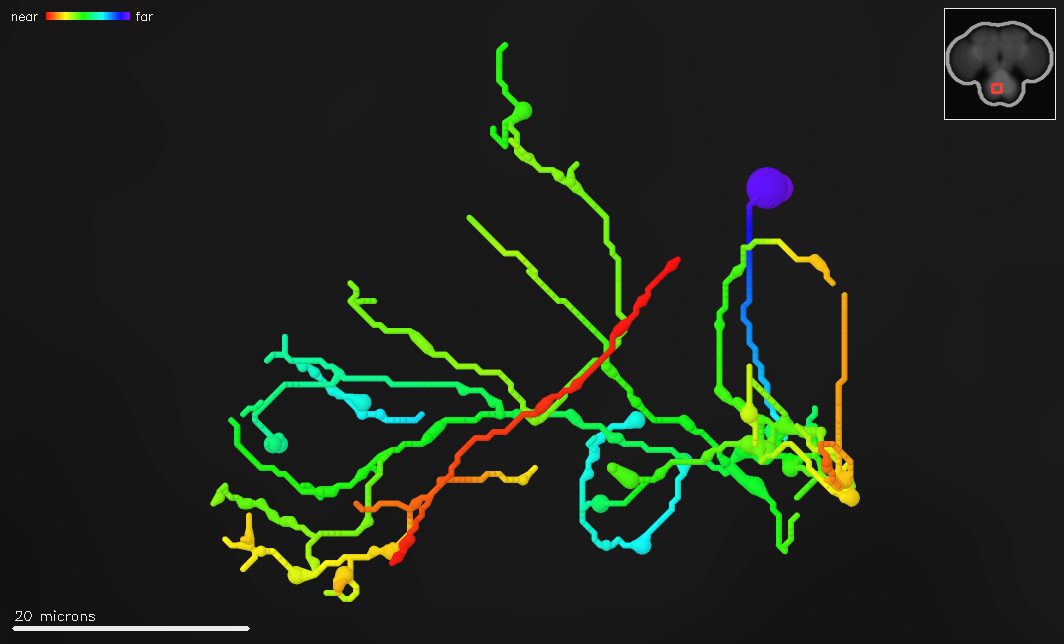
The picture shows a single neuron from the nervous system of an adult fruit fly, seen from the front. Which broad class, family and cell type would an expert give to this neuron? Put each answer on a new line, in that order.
nerve-cord intrinsic neuron
hemilineage 01B
IN01B080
